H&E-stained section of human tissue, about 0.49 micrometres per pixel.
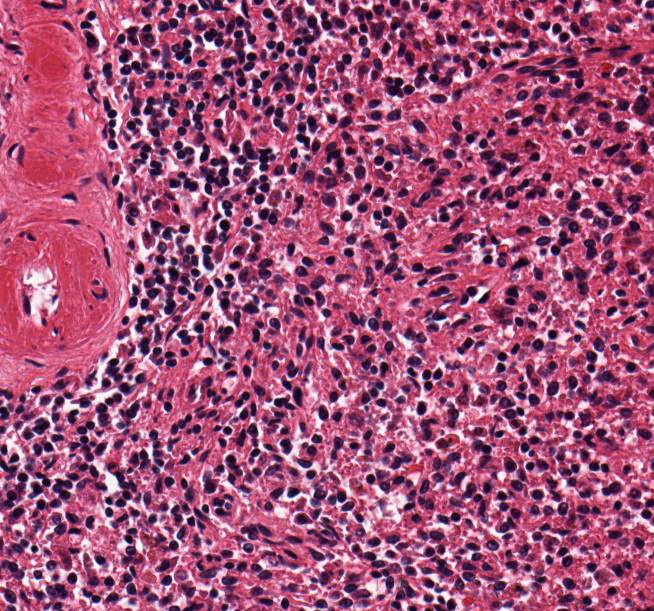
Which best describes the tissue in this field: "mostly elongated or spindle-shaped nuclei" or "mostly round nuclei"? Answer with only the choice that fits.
Mostly round nuclei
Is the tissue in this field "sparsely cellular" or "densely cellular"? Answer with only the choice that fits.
Densely cellular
